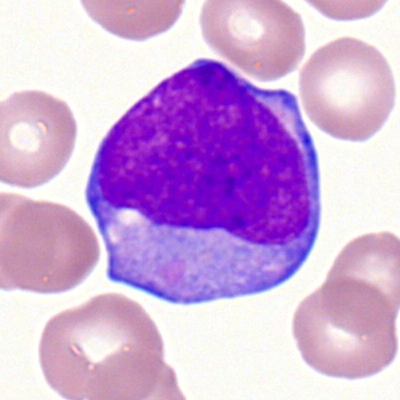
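Myeloblast. Angular outline with several fairly straight edges; the nucleus fills the upper part of the cell, with most of the cytoplasm lying below it. The edge is rimmed by a deeper blue than the rest of the cytoplasm. A small pale clear patch lies on the left where nucleus meets cytoplasm.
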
